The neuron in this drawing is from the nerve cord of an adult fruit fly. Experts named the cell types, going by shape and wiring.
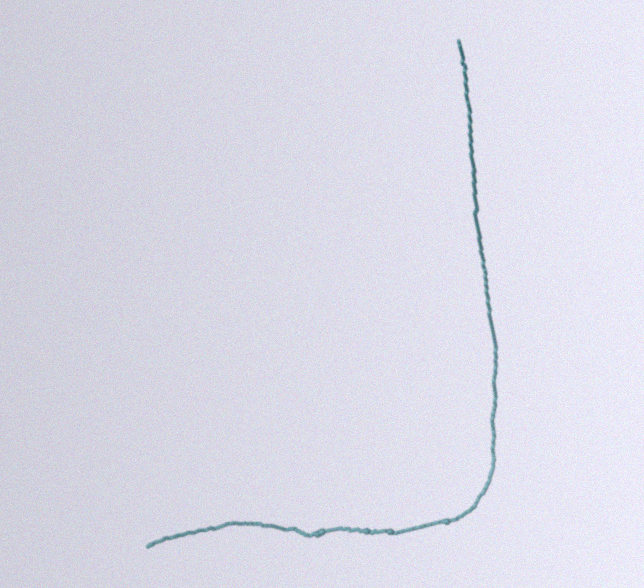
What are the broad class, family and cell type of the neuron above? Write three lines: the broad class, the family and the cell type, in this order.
sensory neuron ascending to the brain
class gustatory
LgAG1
